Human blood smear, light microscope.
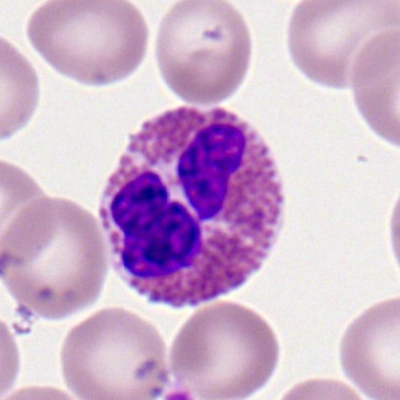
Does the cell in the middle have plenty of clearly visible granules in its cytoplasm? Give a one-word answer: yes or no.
Yes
